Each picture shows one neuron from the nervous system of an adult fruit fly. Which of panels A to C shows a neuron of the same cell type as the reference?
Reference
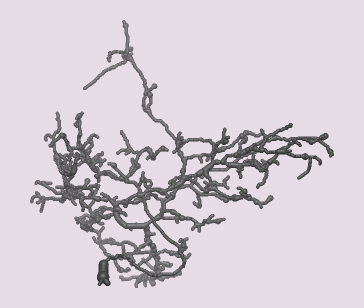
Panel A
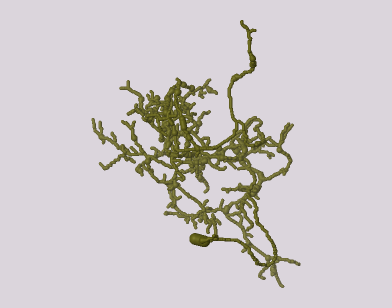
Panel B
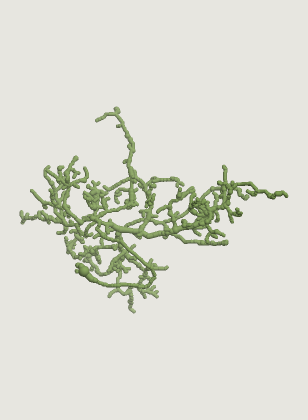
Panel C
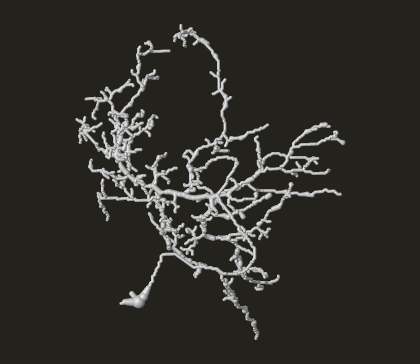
B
